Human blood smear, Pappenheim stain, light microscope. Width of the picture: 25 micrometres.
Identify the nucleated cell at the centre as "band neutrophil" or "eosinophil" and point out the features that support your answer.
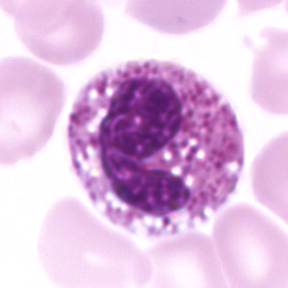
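The cell is an eosinophil, not a band neutrophil.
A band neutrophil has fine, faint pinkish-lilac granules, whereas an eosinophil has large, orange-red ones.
The granules here are coarse and round and fill the cytoplasm, which matches the eosinophil rather than the fine granules of a band neutrophil. They stain reddish-pink. The outline is round and smooth, and the chromatin is dense and dark purple.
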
